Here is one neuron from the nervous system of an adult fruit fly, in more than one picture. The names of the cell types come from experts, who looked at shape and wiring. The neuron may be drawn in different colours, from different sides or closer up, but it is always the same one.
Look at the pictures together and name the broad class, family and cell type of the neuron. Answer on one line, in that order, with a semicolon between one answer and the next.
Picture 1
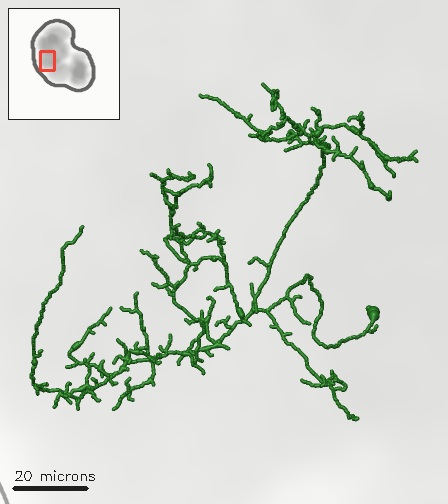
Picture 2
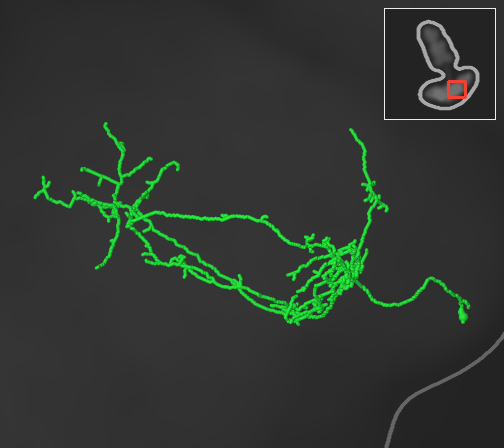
central-brain intrinsic neuron; hemilineage SLPa&l1_anterior; CB3932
